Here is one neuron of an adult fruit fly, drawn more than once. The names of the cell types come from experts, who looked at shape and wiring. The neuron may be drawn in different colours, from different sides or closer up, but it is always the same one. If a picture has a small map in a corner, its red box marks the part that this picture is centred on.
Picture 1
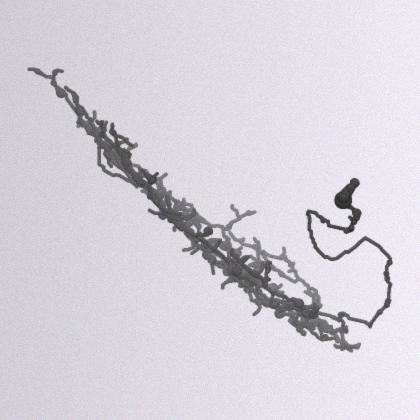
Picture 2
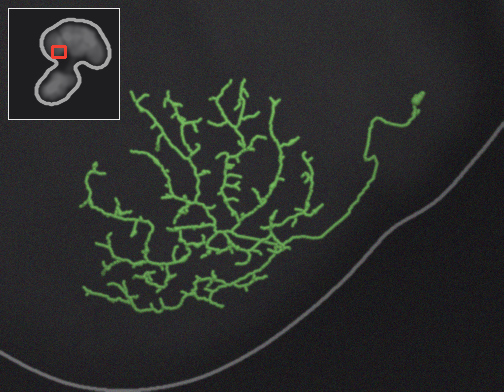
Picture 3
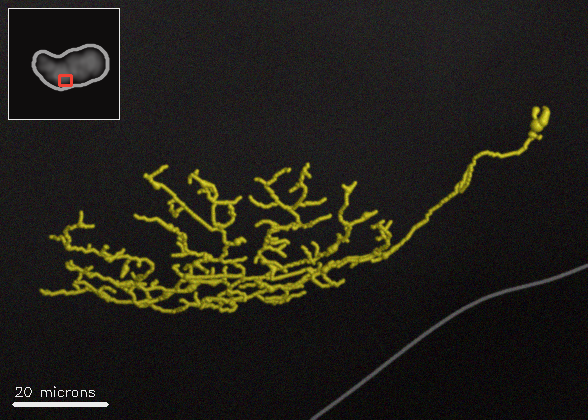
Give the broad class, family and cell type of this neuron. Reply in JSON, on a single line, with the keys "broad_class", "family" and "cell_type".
{"broad_class": "optic-lobe intrinsic neuron", "family": "Cm", "cell_type": "Cm11b"}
